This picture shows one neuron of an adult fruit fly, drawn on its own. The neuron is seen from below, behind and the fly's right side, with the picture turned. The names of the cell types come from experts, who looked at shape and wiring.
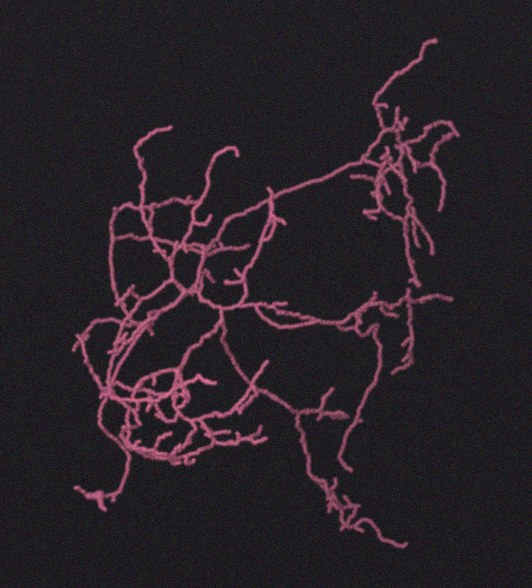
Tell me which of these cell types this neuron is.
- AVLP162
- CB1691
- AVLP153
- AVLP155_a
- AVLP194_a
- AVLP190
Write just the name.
CB1691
